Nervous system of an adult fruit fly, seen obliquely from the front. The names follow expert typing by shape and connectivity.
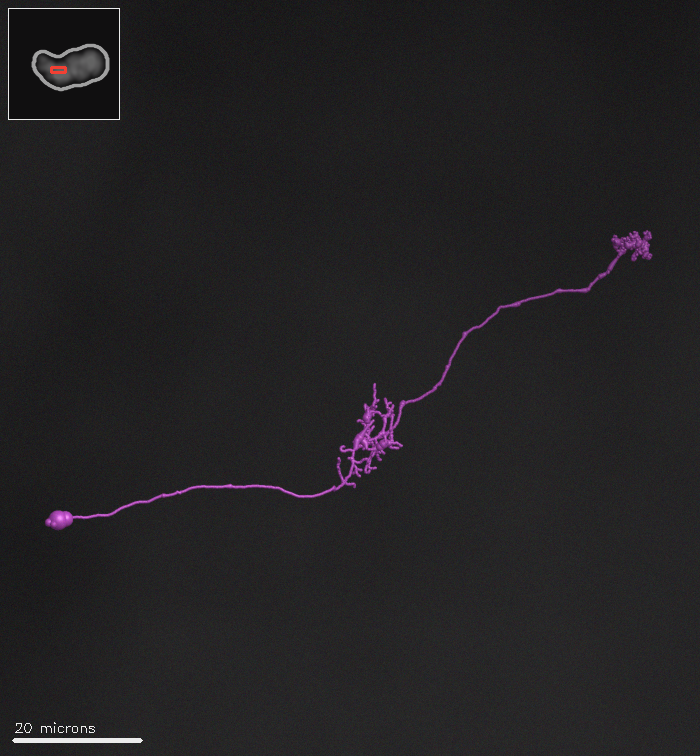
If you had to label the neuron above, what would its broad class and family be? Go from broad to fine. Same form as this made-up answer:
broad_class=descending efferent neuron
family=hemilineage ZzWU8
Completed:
broad_class=optic-lobe intrinsic neuron
family=Tm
